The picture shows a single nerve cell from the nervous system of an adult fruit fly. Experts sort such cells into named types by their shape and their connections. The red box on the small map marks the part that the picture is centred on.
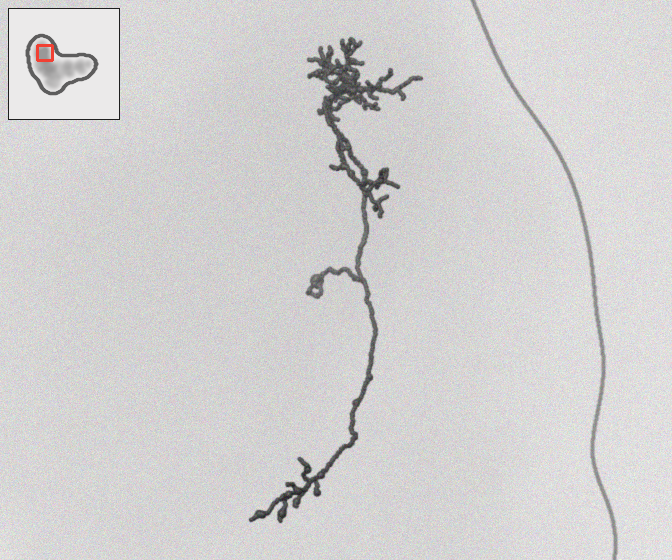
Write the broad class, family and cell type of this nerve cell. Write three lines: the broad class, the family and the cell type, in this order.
visual projection neuron
LLPC
LLPC1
